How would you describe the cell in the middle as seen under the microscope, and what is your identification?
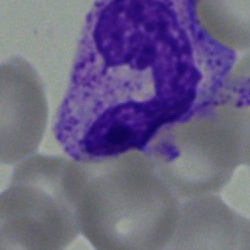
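Look first at the nucleus: it forms a thick, curved band wrapped around a pale central patch of cytoplasm. Notice that the curve opens toward the left side of the cell. The chromatin is dense and dark purple, with darker clumps. The cell's outline is irregular, not smoothly round. This is a band neutrophil.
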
